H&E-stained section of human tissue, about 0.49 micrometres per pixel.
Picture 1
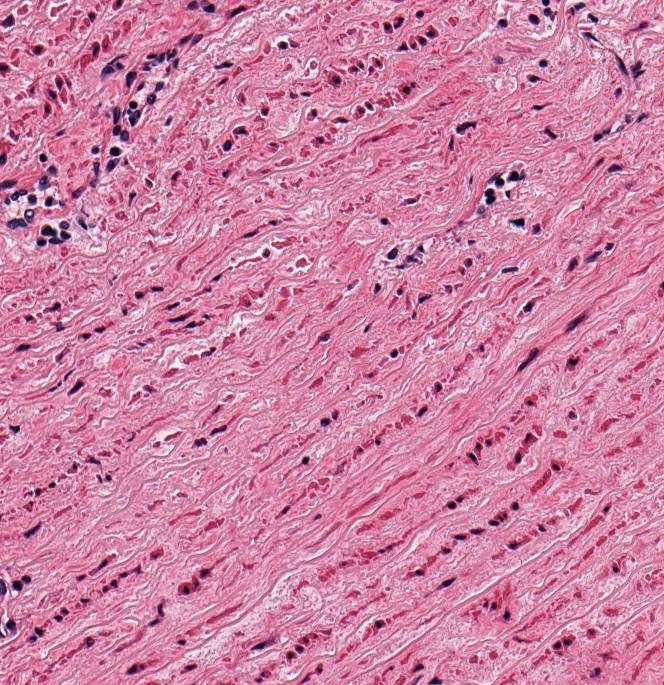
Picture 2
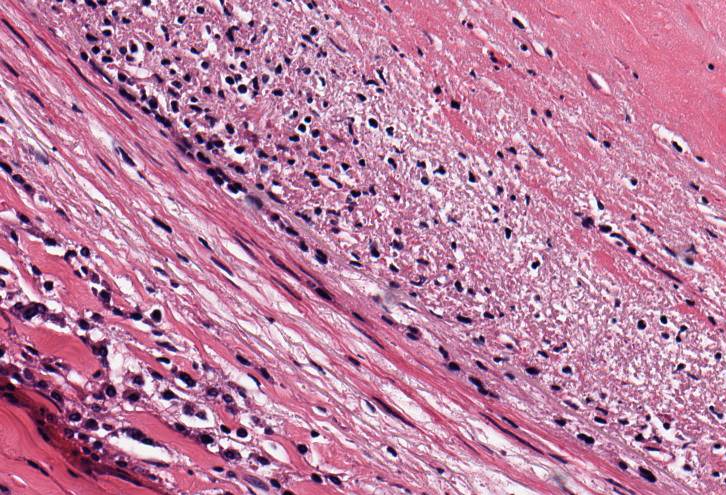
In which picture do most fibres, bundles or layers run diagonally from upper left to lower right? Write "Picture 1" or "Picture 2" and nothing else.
Picture 2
